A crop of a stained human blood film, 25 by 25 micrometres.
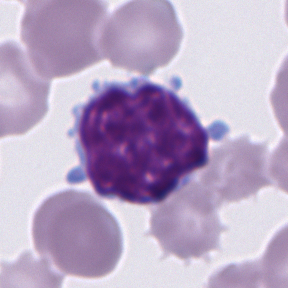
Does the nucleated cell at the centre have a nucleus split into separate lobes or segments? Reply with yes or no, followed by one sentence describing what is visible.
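No. The nucleus is a single roughly round mass with slightly uneven edges and no lobes.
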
